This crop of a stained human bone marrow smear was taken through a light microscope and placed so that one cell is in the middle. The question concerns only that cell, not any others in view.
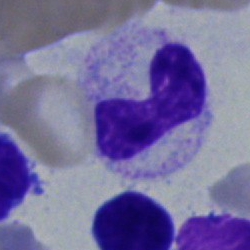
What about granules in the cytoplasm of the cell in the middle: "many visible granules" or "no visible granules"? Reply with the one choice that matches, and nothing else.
Many visible granules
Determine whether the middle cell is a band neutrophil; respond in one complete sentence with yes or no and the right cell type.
Yes, the cell at the centre of this crop is identified as a band neutrophil.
